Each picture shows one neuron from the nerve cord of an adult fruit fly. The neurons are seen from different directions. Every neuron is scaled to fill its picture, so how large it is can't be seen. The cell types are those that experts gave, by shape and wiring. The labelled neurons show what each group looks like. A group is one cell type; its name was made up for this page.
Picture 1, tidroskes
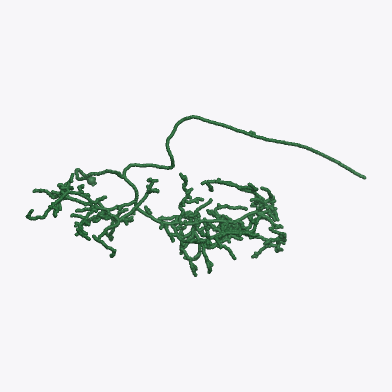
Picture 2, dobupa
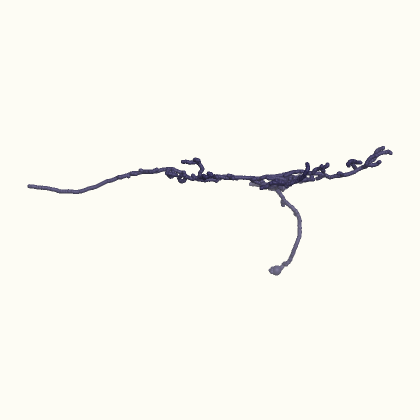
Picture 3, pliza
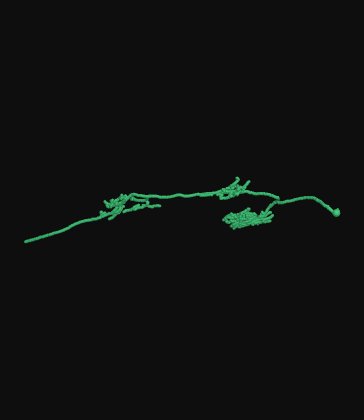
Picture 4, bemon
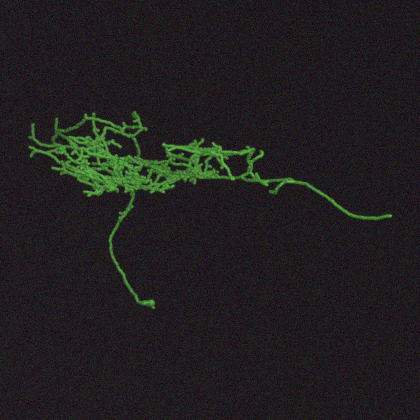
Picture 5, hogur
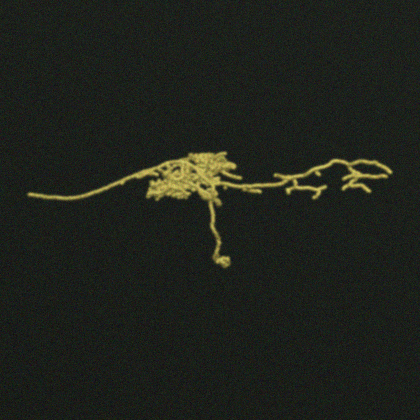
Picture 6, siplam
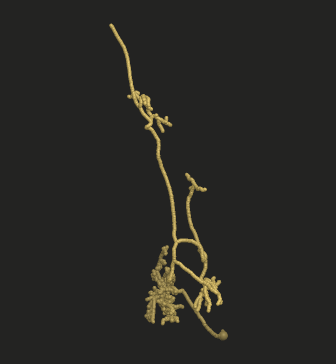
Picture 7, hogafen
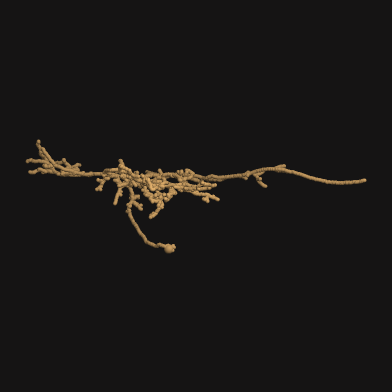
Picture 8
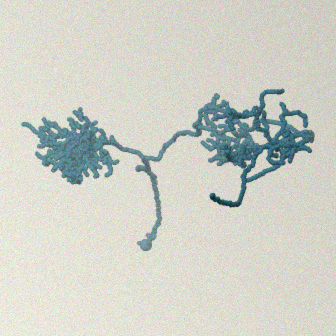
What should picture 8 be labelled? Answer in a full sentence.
It belongs to pliza.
